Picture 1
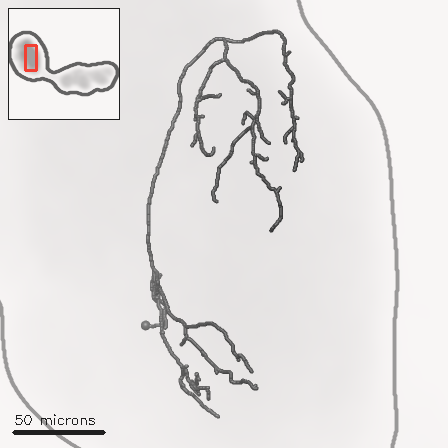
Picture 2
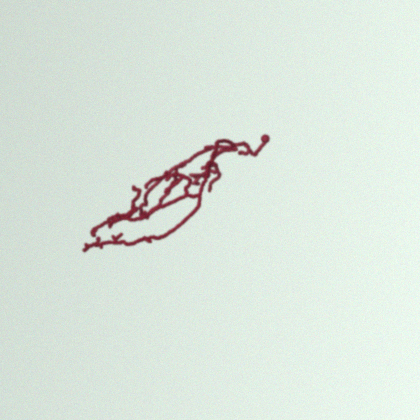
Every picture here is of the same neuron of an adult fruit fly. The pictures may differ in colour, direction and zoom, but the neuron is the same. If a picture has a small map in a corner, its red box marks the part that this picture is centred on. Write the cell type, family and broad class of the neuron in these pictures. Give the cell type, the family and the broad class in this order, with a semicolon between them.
Cm23; Cm; optic-lobe intrinsic neuron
